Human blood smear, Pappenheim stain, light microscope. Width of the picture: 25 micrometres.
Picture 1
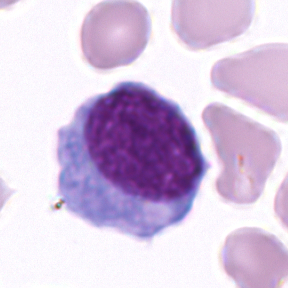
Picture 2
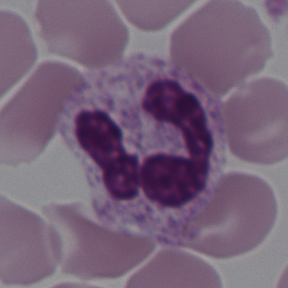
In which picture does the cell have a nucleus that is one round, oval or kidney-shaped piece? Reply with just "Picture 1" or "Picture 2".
Picture 1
